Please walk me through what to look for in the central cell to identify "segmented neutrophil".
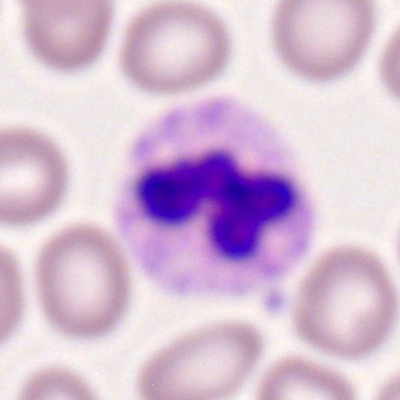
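In this segmented neutrophil, the nucleus is divided into several lobes joined together, stretching horizontally across the middle of the cell.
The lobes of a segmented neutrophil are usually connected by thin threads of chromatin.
The joined lobes here agree with that. The cytoplasm is abundant and pale pinkish-lilac and holds fine lilac granules, with no large orange-red granules.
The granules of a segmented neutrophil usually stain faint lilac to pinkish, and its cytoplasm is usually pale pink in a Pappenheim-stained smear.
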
